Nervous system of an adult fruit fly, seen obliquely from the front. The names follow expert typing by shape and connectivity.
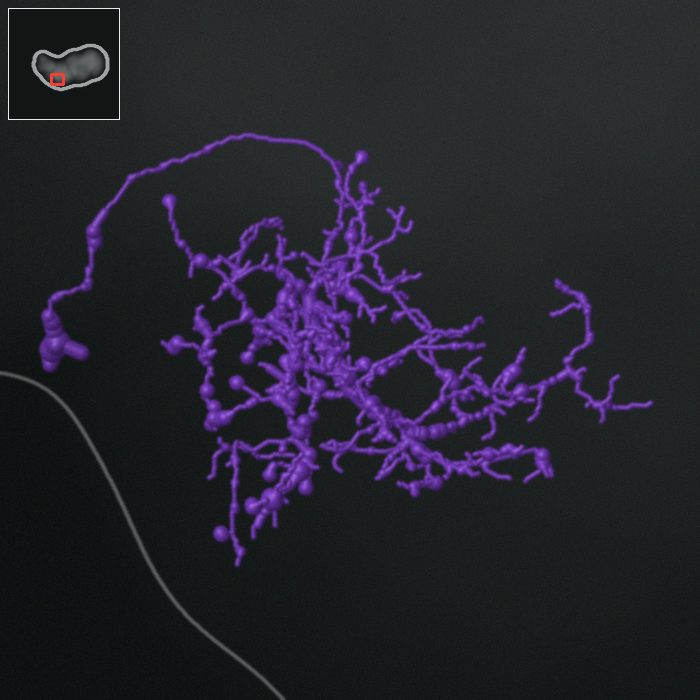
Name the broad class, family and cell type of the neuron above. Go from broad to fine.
nerve-cord intrinsic neuron; hemilineage 21A; IN21A044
